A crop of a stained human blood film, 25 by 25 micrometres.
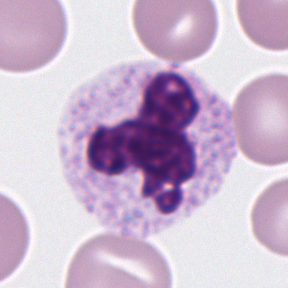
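Segmented neutrophil in a stained smear of human peripheral blood. Its outline is roughly round, and you can see a small lobe at the lower end of the nucleus hanging on to the rest by a narrow strand. The chromatin is dark purple and coarsely clumped, while fine granules are spread evenly through the whole cytoplasm.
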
